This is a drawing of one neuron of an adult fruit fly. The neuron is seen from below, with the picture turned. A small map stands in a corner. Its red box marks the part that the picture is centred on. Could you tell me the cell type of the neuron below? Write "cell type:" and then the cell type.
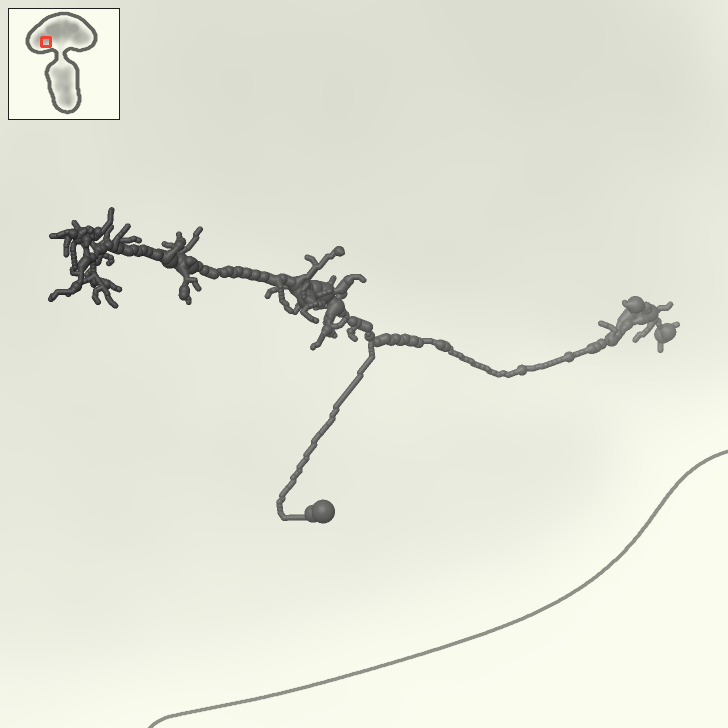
cell type: T2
